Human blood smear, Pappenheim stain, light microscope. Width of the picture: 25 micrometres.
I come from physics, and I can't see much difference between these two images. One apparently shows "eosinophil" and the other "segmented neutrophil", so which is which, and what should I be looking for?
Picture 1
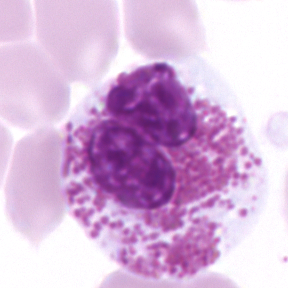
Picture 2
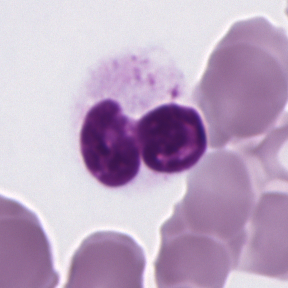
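Of the two cells, the eosinophil appears in picture 1 and the segmented neutrophil in picture 2. Chromatin is dark purple in both, dense in the eosinophil and densely clumped in the segmented neutrophil, where no nucleoli can be seen in either lobe.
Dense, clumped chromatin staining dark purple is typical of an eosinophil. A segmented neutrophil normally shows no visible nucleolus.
The granules differ most: numerous, coarse, round and reddish-pink, filling the eosinophil's cytoplasm, but sparse, scattered and purple in the segmented neutrophil.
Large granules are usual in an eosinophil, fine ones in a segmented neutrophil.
Between the eosinophil's granules the cytoplasm is pale and almost colourless; the segmented neutrophil's cytoplasm is very pale, almost colourless with a faint pink tinge.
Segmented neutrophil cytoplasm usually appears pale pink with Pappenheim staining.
The eosinophil has a roughly round outline; the segmented neutrophil, about 12 micrometres across, has a faint, poorly defined outline, especially at the top. Its nucleus lies toward the bottom of the cell and fills about 60% of the cell's area.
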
